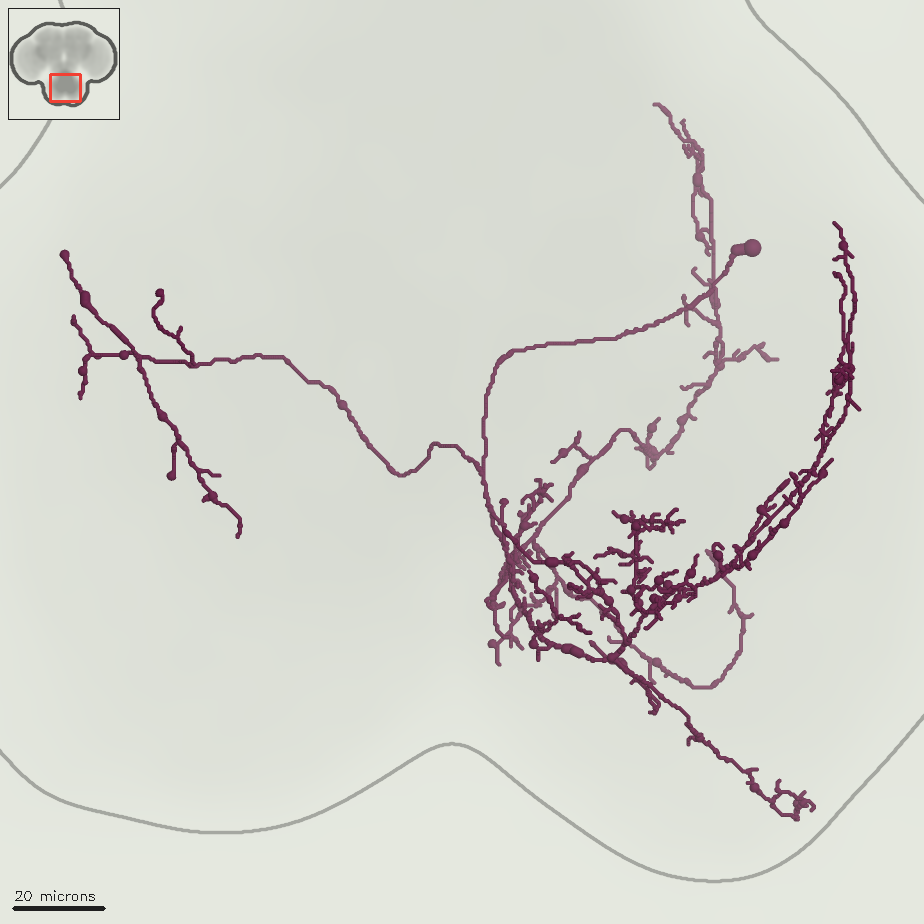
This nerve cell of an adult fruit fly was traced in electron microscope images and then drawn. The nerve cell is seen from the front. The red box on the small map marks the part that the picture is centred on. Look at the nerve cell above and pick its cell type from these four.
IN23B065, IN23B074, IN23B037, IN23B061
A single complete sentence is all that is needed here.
As a matter of cell type, the nerve cell is IN23B061.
